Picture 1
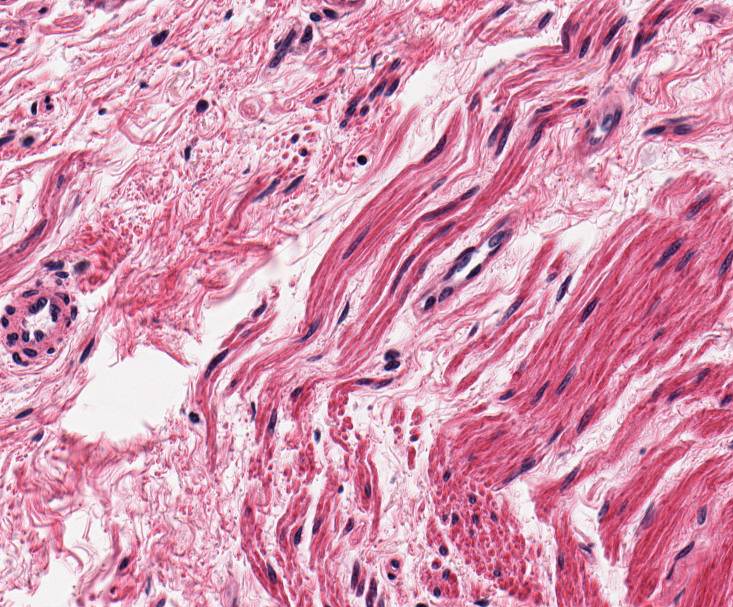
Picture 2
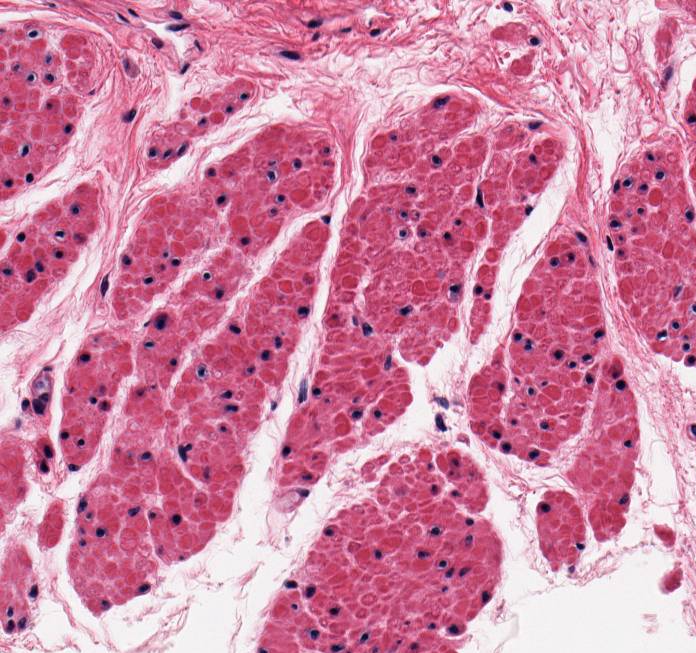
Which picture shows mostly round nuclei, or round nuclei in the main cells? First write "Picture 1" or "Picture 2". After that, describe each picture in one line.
Picture 2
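Picture 1: The smooth muscle nuclei are elongated and cigar-shaped, lying along the long axis of the cells.
Picture 2: The nuclei are round, dark and sit in the centre of the cell profiles.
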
